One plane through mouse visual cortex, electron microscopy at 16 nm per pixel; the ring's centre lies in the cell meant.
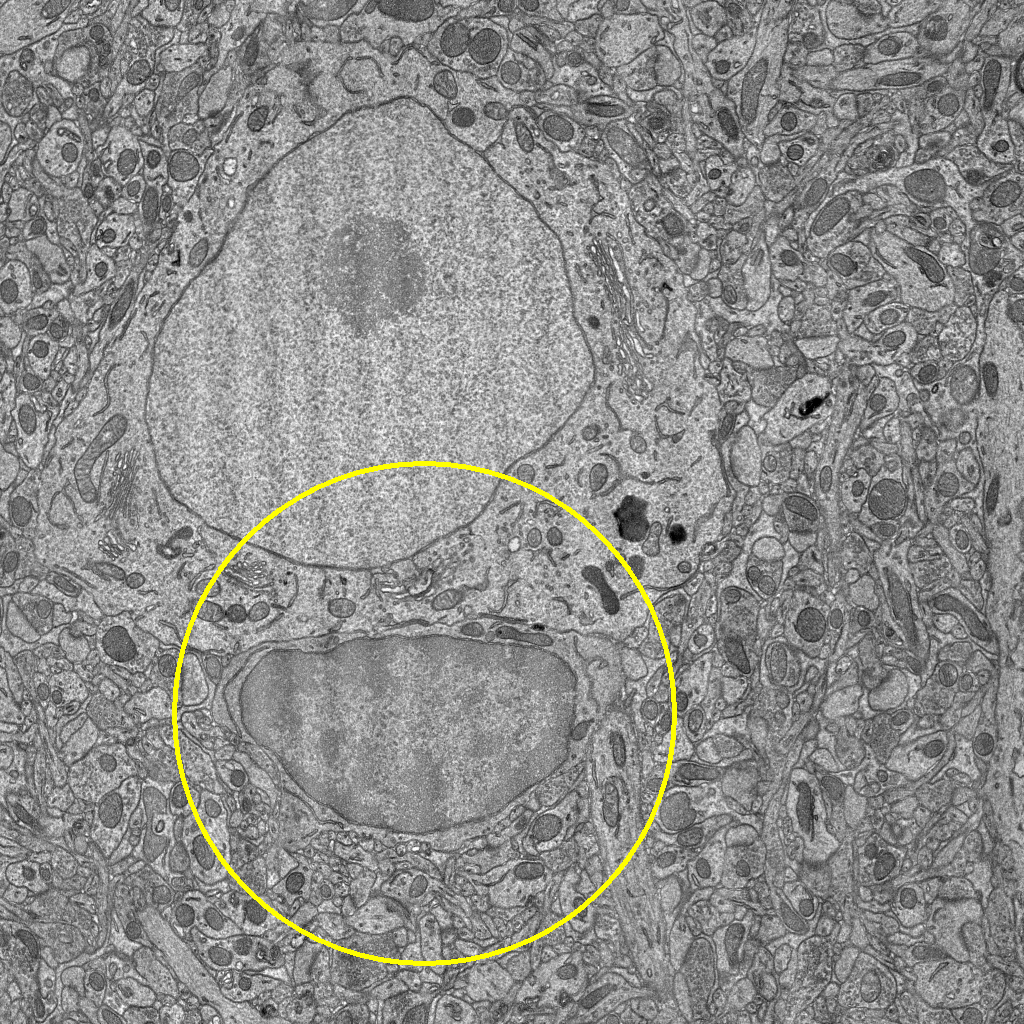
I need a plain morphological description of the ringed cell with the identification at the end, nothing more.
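The nucleus is elongated from side to side, wider than it is tall, with its whole outline inside the ring. Its envelope runs smoothly, without deep infoldings, and the nucleoplasm is mottled with several darker patches of chromatin. It is a microglial cell.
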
